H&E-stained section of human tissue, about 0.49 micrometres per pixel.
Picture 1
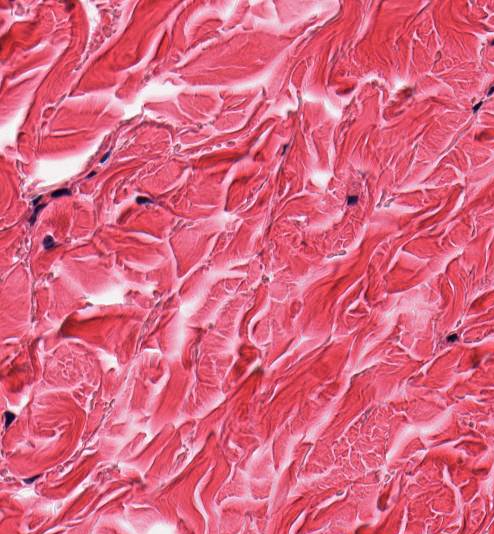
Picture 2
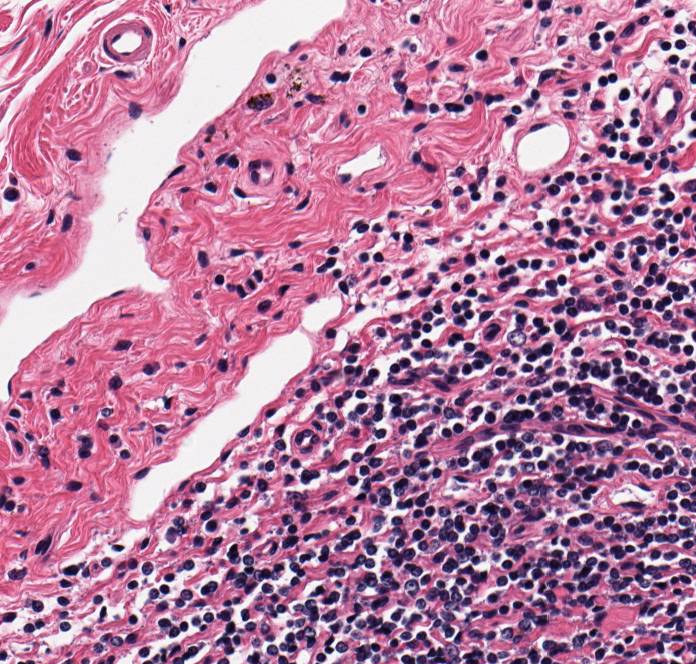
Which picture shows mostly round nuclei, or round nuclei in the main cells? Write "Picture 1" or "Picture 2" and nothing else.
Picture 2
